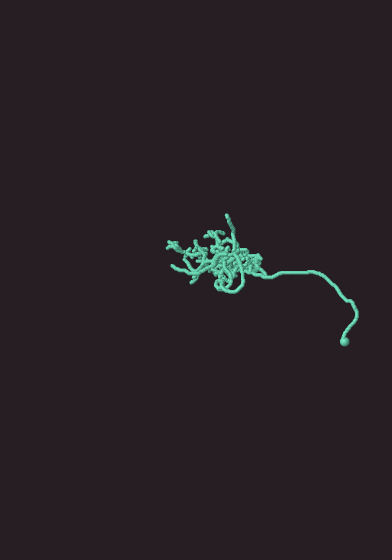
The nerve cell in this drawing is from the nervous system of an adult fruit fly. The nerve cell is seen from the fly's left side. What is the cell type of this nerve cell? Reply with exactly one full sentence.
Among cell types, the one for this nerve cell is AVLP519.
